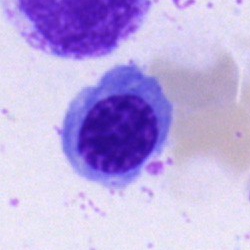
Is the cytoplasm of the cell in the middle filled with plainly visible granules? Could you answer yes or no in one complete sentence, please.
No, the cell shows no granules in its cytoplasm.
